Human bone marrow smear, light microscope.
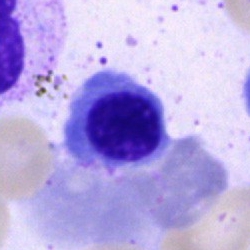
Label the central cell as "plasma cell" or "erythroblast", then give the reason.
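This central cell I would call an erythroblast.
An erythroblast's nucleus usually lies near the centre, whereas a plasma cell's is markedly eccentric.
Here a moderate rim of cytoplasm lies around the nucleus, widest on its left side.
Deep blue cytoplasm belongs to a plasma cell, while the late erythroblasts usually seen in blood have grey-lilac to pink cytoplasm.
This cytoplasm is medium blue, so not the deep blue of a plasma cell. Beyond that, the outline is irregular with several blunt bulges, and no nucleolus is visible.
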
